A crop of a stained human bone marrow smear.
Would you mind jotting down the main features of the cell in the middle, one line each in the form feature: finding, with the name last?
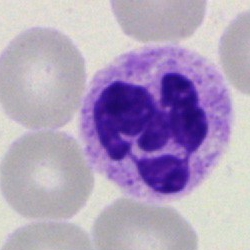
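Nucleus: several lobes joined by narrow strands
Chromatin: dense, dark purple, clumped
Cytoplasm: abundant, pale lilac-pink
Granules: fine, purple, scattered throughout
Name: segmented neutrophil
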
